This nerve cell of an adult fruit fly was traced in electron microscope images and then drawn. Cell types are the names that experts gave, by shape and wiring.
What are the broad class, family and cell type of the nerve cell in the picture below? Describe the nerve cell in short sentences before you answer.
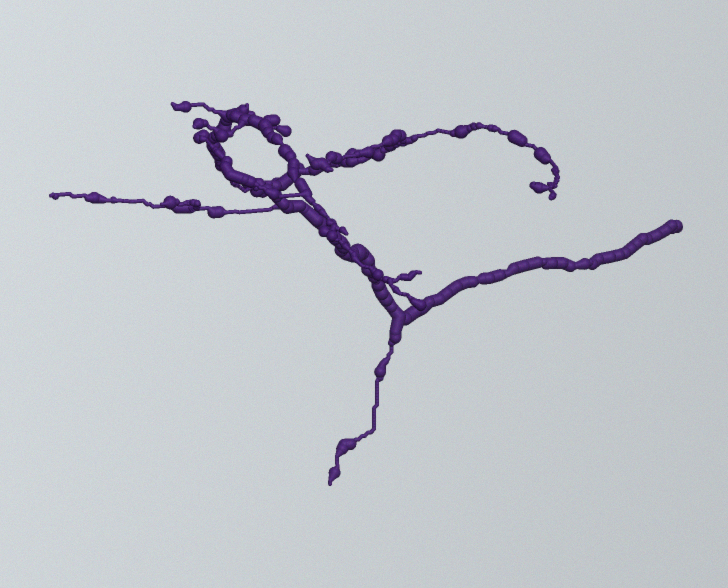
As drawn here it is wider than it is tall. Its broad class is sensory neuron entering the nerve cord. The name of its family is class mechanosensory proprioceptive. The cell type is SNpp16.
